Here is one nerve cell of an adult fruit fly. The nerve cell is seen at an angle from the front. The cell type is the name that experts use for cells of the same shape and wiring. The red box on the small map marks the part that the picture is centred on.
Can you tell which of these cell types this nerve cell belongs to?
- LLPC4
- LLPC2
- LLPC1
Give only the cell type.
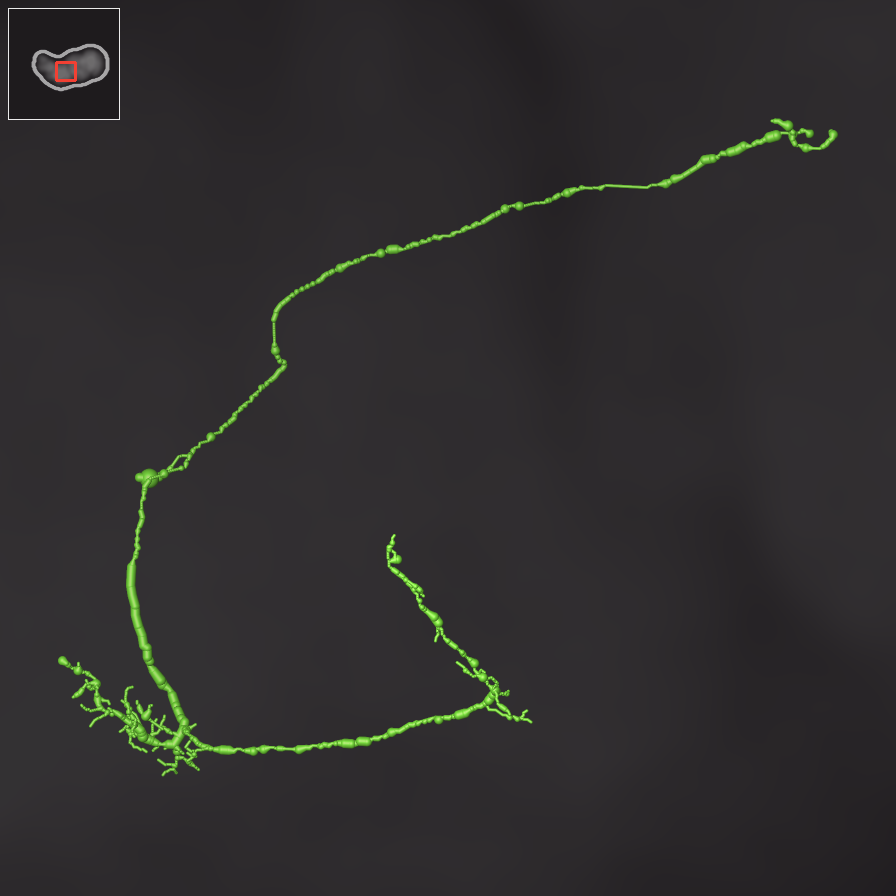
LLPC2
